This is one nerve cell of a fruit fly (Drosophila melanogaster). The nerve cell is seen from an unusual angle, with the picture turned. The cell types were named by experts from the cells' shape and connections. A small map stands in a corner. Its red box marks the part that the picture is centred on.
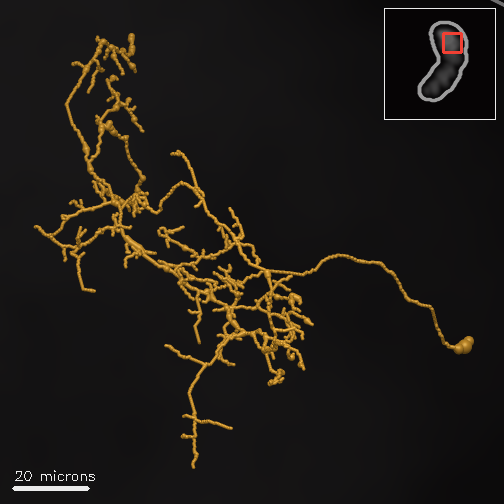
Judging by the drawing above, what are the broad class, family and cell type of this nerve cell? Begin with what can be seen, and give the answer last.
From left to right in the picture it spans about 120 microns. Dozens of branch ends can be seen. This is a central-brain intrinsic neuron. Its family is hemilineage FLAa1. It is of cell type CB2043.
